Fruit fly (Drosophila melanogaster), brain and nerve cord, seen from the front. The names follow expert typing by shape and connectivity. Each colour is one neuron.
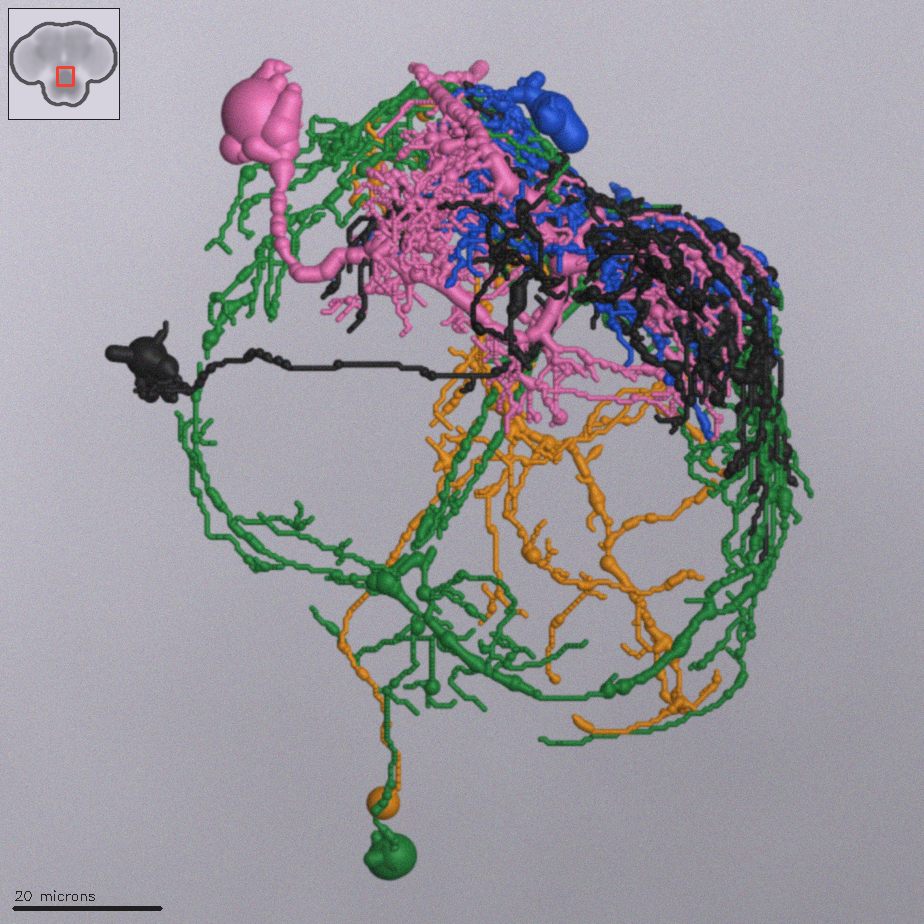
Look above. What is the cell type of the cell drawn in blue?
MNad02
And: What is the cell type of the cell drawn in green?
IN00A017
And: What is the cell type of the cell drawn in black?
INXXX364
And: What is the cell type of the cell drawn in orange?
IN02A059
